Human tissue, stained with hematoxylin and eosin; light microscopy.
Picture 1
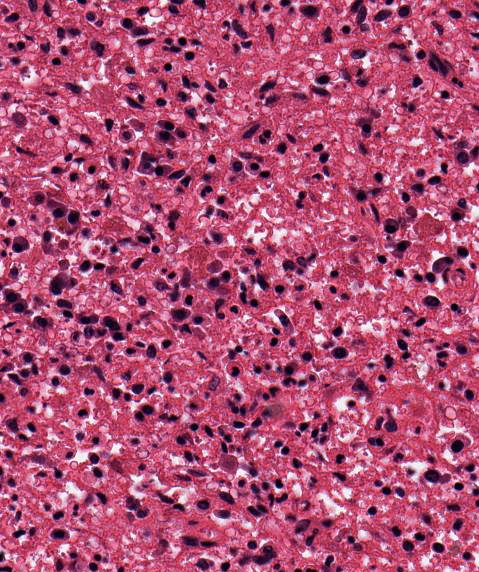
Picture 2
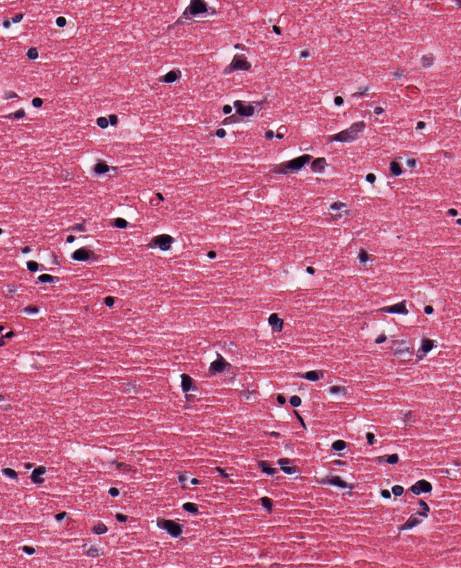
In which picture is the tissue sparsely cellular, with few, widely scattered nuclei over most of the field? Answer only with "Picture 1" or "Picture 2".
Picture 2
